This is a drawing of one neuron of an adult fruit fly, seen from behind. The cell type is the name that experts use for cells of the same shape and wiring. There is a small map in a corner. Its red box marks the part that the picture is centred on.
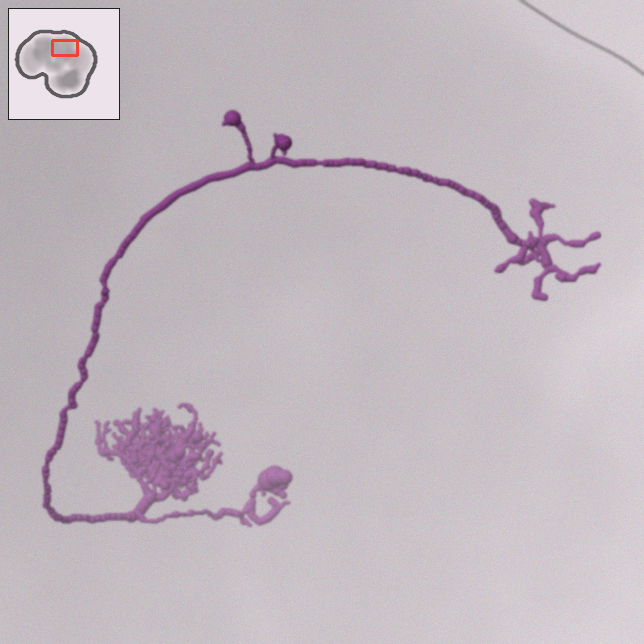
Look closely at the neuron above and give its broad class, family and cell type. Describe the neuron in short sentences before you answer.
The cell body can be seen at the bottom of the picture. The picture shows dozens of branch ends. Its broad class is central-brain intrinsic neuron. The family is hemilineage ALl1_ventral. Its cell type is DA1_lPN.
